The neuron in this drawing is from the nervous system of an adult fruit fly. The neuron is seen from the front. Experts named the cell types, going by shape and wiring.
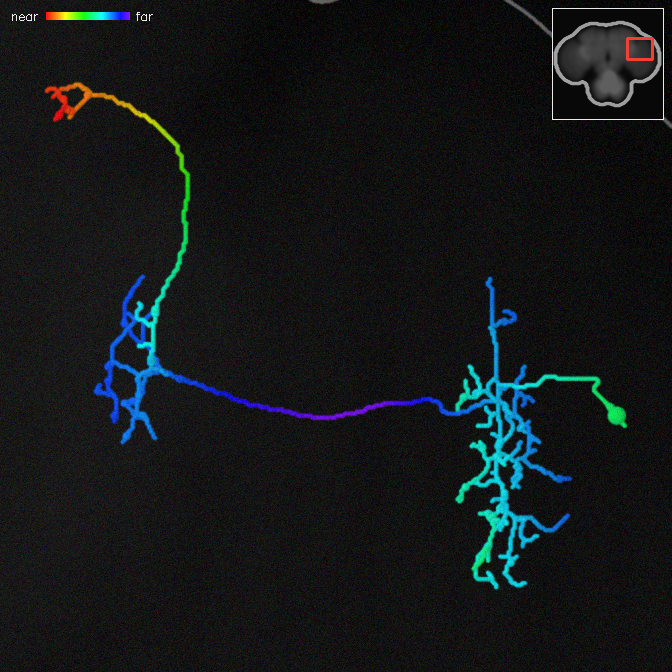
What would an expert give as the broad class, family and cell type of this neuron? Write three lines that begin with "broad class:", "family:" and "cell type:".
broad class: visual projection neuron
family: MeTu
cell type: MeTu4c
